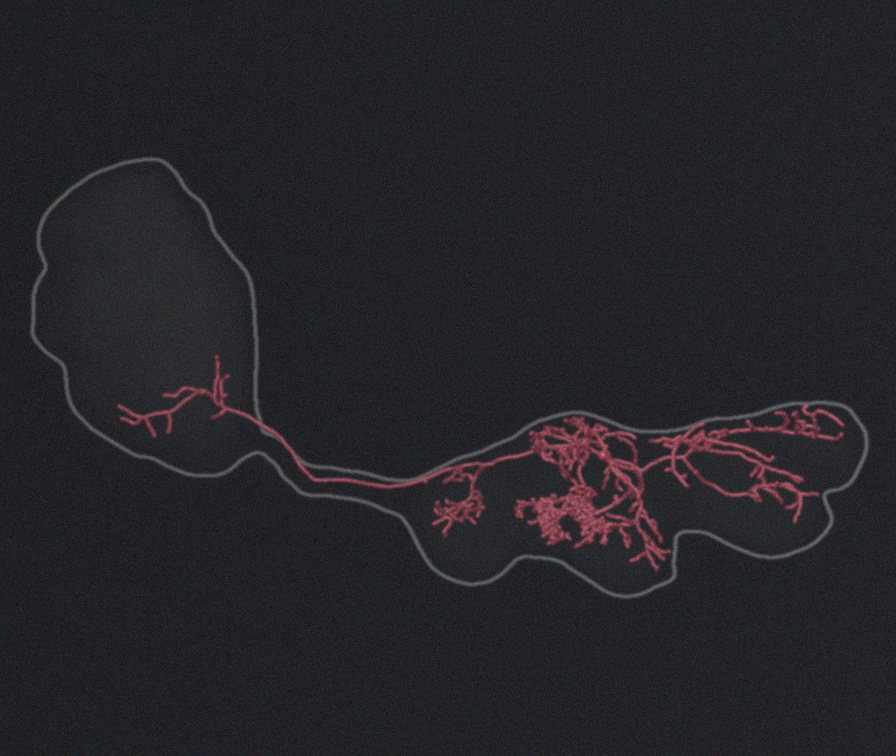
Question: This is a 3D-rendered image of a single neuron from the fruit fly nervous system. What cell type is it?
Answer: AN19B001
